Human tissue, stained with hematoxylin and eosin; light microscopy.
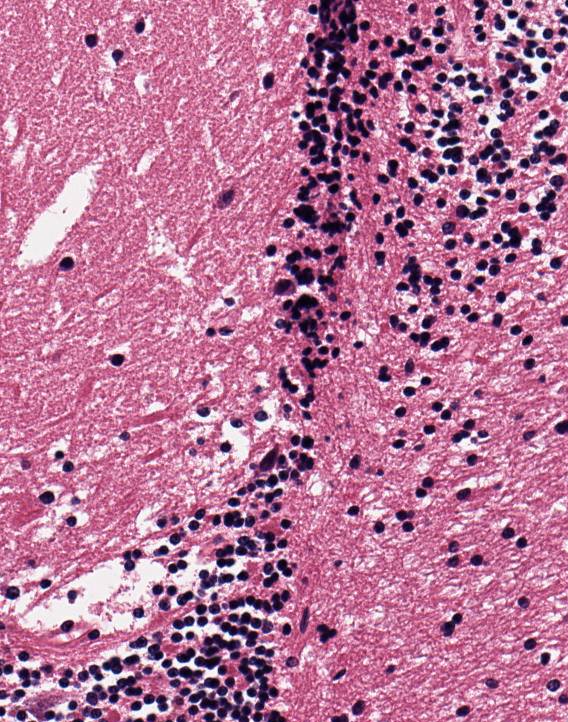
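Cerebellum, H&E section. Up in the upper left you've got a pink, finely fibrillary area with only a few nuclei scattered through it. Running straight down the centre from the top edge is a dense band of small dark nuclei: small, round, very darkly stained, with little visible cytoplasm around them. Another packed cluster of the same small dark round nuclei sits in the lower left corner.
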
